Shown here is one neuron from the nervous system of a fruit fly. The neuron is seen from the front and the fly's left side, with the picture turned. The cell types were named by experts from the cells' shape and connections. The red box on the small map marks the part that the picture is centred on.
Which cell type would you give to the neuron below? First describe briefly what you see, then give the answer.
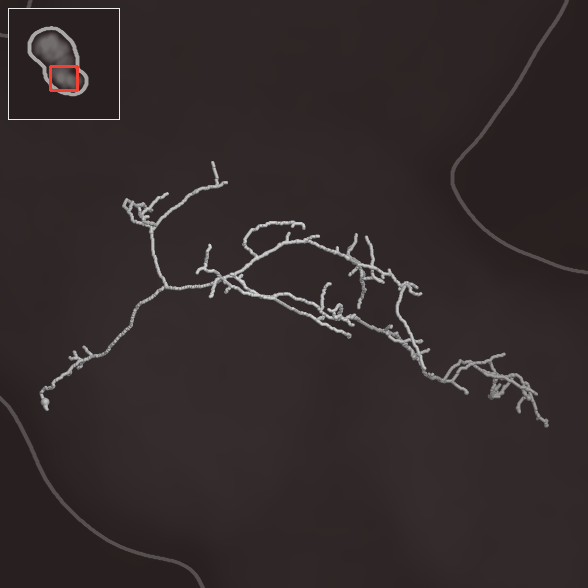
Dozens of branch ends can be seen. In this view it is wider than it is tall. Its broad class is nerve-cord intrinsic neuron. Its cell type is IN06B081.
